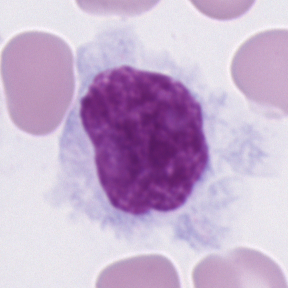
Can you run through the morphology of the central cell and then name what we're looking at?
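Let's start at the border: see how ragged it is, with fine hair-like projections of cytoplasm all around it. Now look at the nucleus, a single roundish-oval mass without lobes. Its chromatin is dark purple and somewhat clumped, with small paler spaces between the clumps. The cytoplasm shows no distinct granules. This central cell is a hairy cell.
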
